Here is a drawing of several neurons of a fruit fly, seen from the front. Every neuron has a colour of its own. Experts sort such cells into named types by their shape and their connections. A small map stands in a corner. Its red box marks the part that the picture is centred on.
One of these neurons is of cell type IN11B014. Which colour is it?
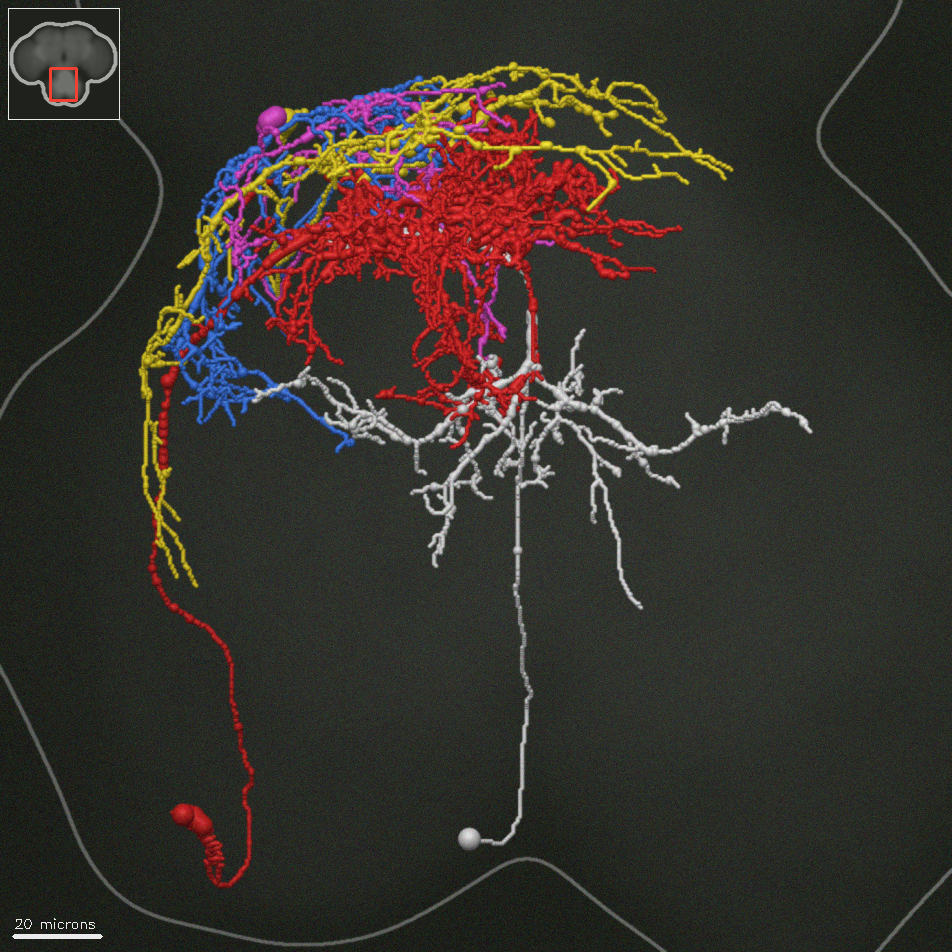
blue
